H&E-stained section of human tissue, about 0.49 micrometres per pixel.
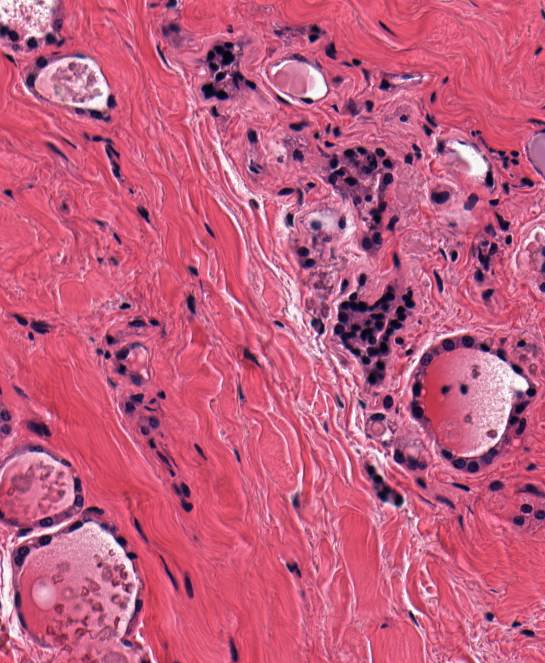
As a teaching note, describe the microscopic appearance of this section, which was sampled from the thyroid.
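Dense pink collagenous stroma fills most of the field. Small rounded epithelial units lie mainly along the right side and lower left corner. One layer of cuboidal cells with dark round nuclei lines their spaces. Lymphocytes with dense dark round nuclei cluster just right of centre.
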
